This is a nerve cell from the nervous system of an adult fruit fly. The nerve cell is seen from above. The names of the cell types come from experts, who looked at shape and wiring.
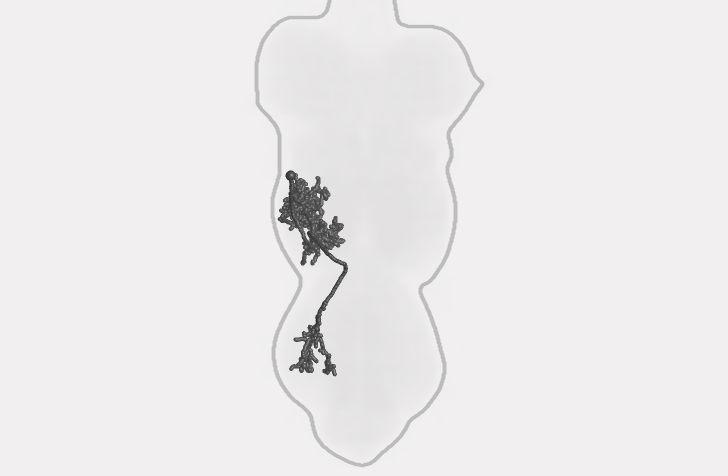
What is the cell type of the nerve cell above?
IN19A009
